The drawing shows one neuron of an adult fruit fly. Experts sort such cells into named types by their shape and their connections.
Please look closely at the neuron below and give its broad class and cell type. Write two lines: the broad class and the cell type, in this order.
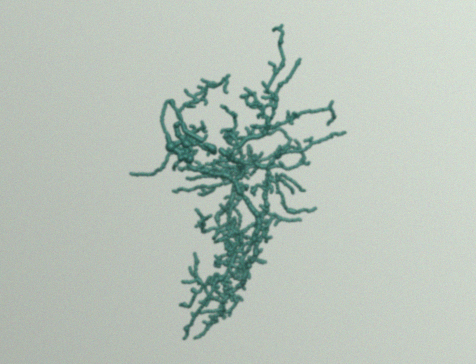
central-brain intrinsic neuron
AVLP614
